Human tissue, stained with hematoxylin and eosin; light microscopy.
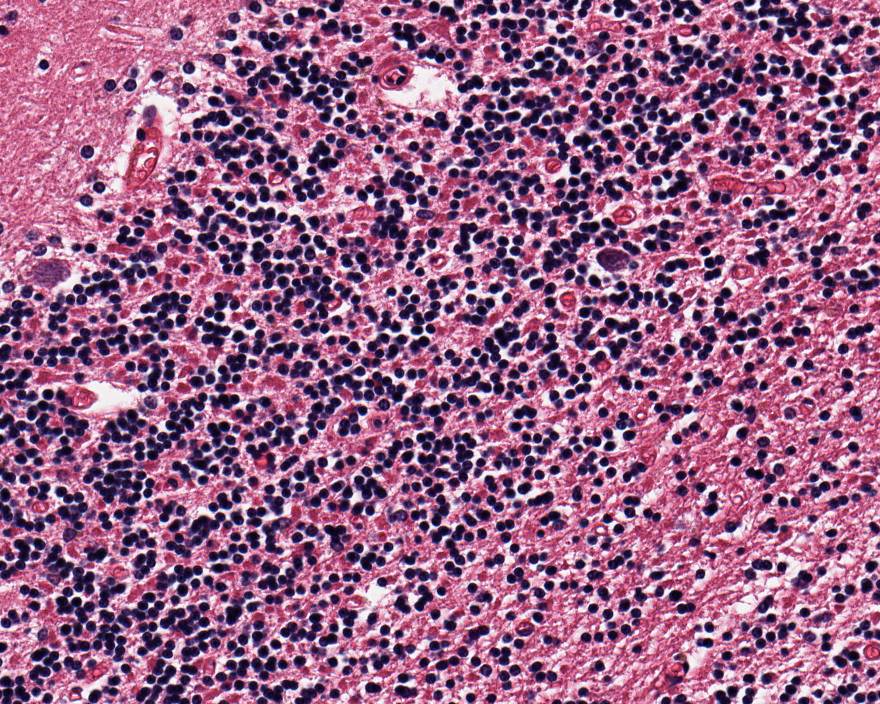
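Cerebellum, haematoxylin and eosin. Nuclei: small, round, uniformly dark, densely packed, filling most of the field. Cytoplasm: very little visible. Top-left corner: a pale pink fibrillary area almost free of nuclei. Upper left: a small elongated vessel containing red blood cells.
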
